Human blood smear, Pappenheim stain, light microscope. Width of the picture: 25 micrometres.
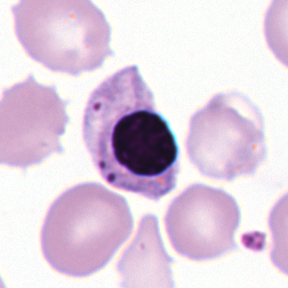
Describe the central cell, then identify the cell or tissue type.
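Set off-centre, the nucleus lies against the right side of the cell. Its chromatin is dense and very dark purple, condensed almost uniformly. A moderately wide rim of pale lilac-grey cytoplasm lies mostly to the left of the nucleus, with a few scattered dark purple granules on that left side. The cell is a normoblast.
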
